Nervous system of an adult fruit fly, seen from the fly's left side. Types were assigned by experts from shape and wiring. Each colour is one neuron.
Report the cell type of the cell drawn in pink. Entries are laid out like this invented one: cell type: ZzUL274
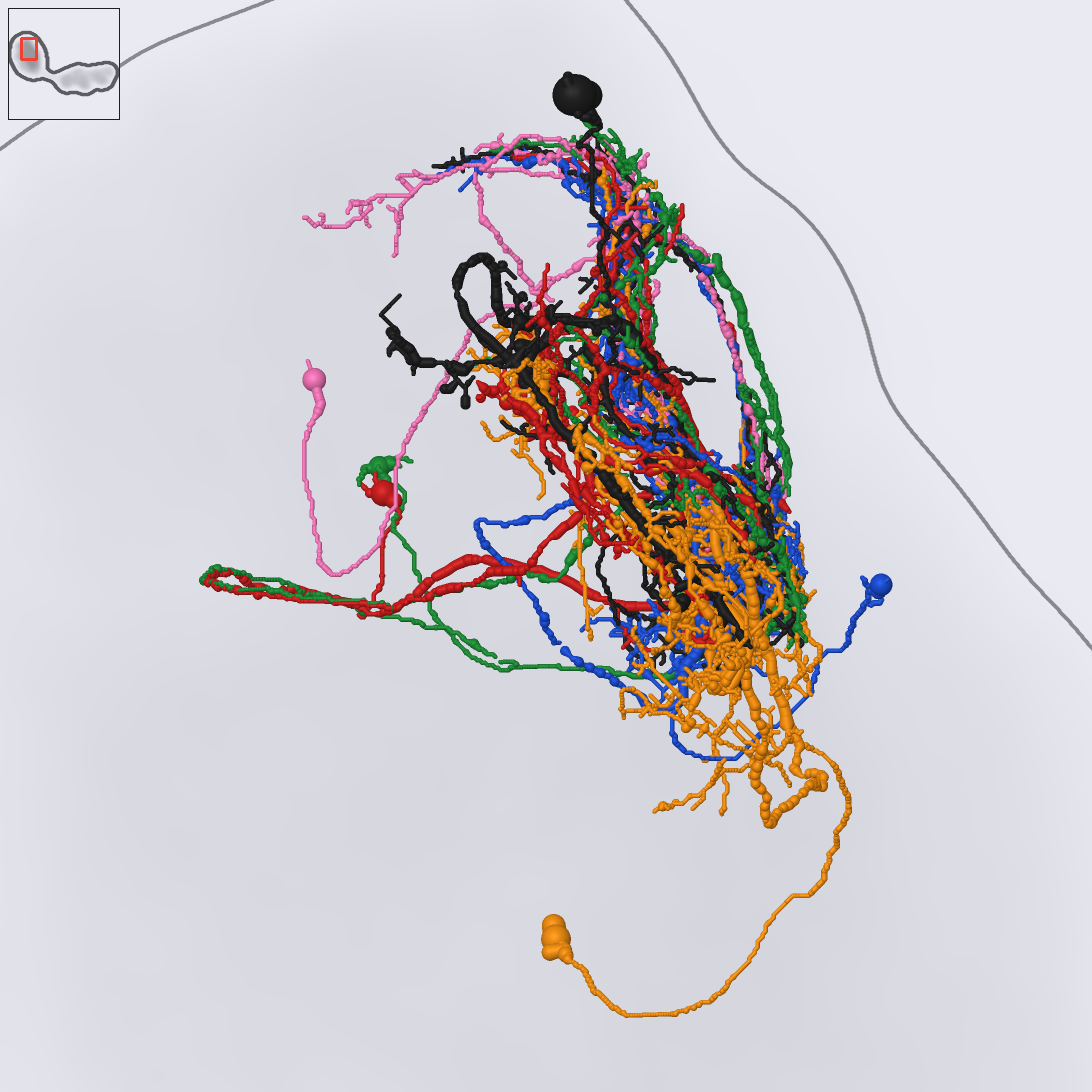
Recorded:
cell type: SLP098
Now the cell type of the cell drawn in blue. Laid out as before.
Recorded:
cell type: PLP197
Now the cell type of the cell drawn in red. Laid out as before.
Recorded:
cell type: CL098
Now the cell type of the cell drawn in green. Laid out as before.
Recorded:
cell type: CL102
